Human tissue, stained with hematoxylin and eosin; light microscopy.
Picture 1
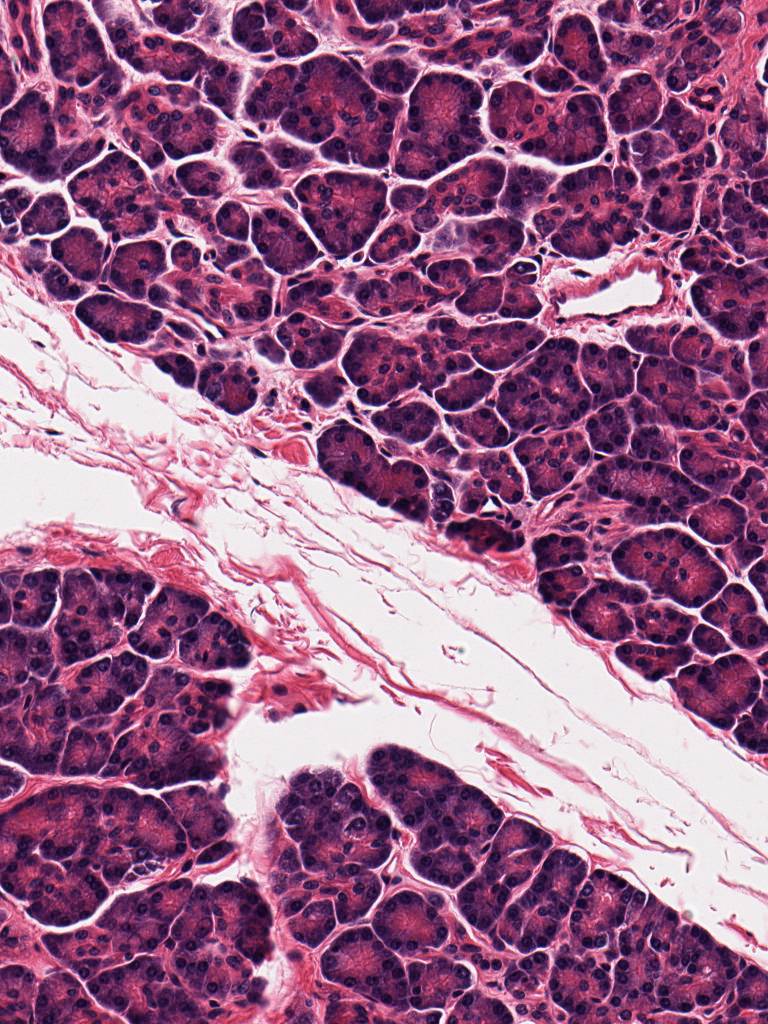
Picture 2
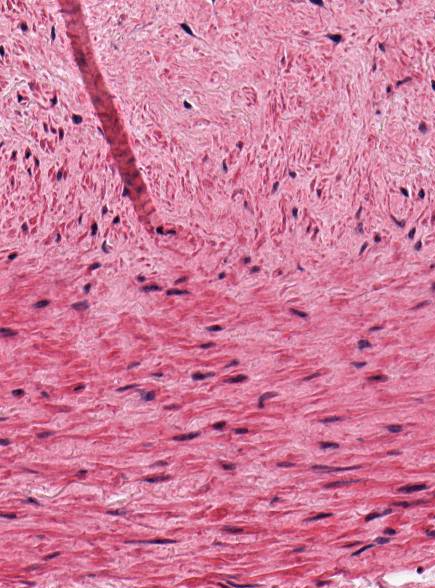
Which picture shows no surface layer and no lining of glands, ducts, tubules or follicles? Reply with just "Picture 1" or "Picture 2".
Picture 2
